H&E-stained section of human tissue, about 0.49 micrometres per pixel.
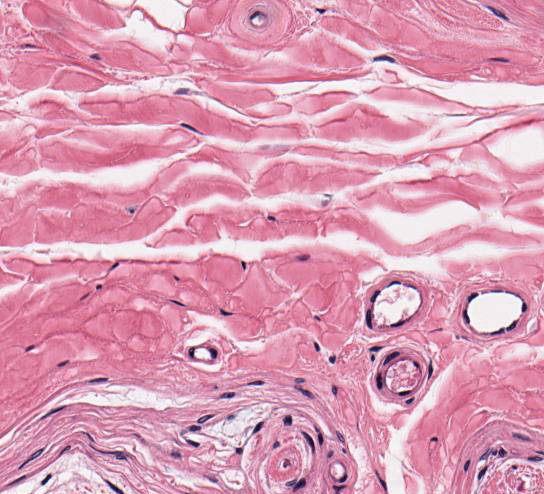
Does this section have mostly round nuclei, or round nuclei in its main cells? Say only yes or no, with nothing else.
No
